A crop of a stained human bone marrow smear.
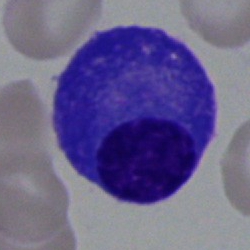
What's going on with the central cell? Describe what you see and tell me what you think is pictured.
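First, the nucleus sits off-centre, against the lower edge. Its chromatin is dense, a darker purple than the deep blue cytoplasm. Above the nucleus, a few small pale spots lie in the cytoplasm. So this is a plasma cell.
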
